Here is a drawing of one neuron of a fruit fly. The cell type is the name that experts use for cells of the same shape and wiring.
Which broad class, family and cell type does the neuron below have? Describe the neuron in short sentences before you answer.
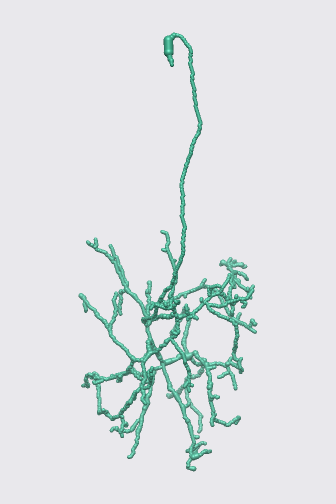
The cell body is at the top of the picture. Dozens of branch ends can be seen. It is a nerve-cord intrinsic neuron. Its family is hemilineage 13B. Its cell type is IN13B032.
